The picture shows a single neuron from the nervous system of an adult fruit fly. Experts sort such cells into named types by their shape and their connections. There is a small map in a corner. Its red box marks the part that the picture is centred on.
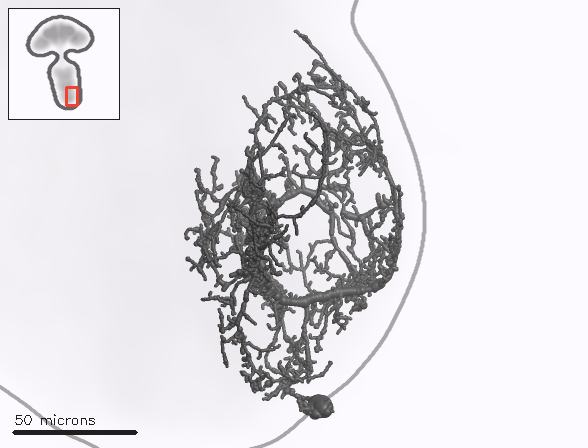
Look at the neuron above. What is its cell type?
IN13A002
